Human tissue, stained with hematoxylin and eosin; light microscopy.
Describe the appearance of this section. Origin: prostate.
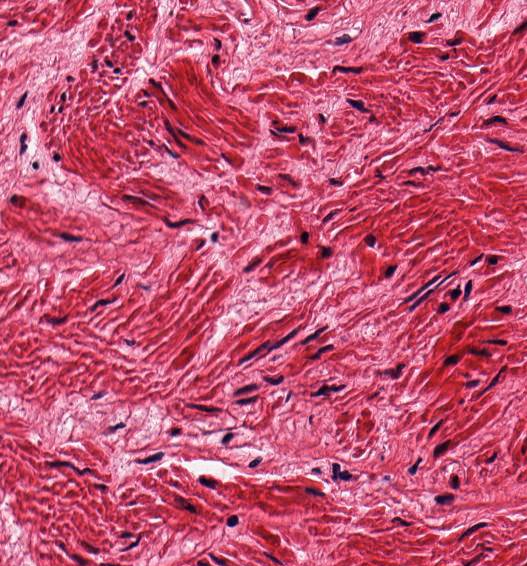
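Within the bundles, nuclei are elongated and darkly stained. Neither epithelium nor glands appear anywhere in the field, and fat cells are likewise absent.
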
